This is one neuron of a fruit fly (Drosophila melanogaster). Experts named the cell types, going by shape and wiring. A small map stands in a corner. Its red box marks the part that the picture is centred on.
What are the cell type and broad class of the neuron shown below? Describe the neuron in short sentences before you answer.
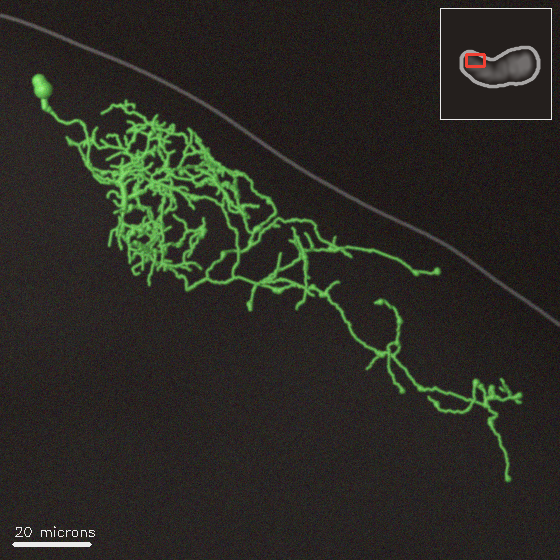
The cell body can be seen at the upper left of the picture. From left to right in the picture it spans about 130 microns. Dozens of branch ends can be seen. Its cell type is INXXX415. It is a nerve-cord intrinsic neuron.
